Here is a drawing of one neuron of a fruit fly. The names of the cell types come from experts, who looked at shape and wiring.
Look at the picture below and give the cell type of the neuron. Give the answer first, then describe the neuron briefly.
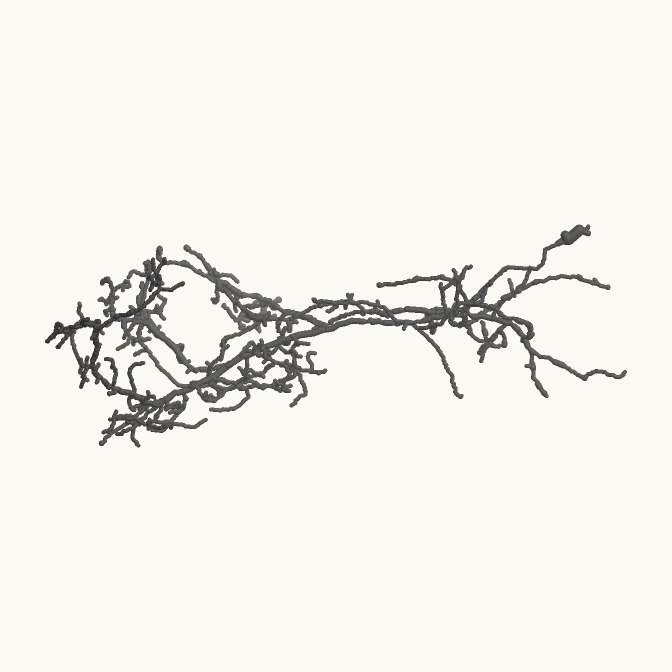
Its cell type is LAL111. It is a central-brain intrinsic neuron. Dozens of branch ends can be seen. As drawn here it is more than twice as wide as it is tall.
